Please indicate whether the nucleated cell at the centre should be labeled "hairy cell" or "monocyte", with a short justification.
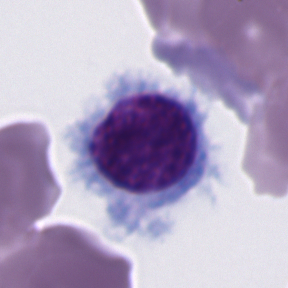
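Hairy cell, I'd say. What tips it is the fringe of fine, hair-like projections running all the way around the edge. Beyond that I see finely stippled dark purple chromatin and pale blue cytoplasm, its rim wider below the nucleus than above.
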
